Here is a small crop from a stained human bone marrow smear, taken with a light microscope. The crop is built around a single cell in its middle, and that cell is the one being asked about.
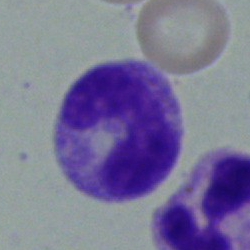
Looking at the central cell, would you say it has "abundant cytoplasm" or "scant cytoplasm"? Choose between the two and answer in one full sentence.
The cytoplasm of this cell is scant, a narrow rim.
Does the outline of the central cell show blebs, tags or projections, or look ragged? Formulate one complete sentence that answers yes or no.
No, the outline of the cell is not ragged or frayed; it is smooth.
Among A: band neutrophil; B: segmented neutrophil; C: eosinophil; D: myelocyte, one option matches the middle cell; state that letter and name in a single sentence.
Of the choices given, option A is right, as the central cell is a band neutrophil.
